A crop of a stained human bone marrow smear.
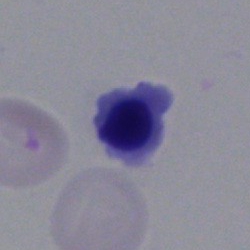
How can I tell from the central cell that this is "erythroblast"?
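Let me start with the cytoplasm: a rim of pale lilac-blue surrounds the nucleus.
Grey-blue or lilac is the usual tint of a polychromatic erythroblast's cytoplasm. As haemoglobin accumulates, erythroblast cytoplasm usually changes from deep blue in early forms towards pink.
So that pale lilac-blue goes with the erythroblast. The chromatin I simply note as dense and a uniform dark purple. The outline is less tidy: irregular and uneven rather than smoothly round, with rounded cytoplasmic knobs bulging from the upper right edge.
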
